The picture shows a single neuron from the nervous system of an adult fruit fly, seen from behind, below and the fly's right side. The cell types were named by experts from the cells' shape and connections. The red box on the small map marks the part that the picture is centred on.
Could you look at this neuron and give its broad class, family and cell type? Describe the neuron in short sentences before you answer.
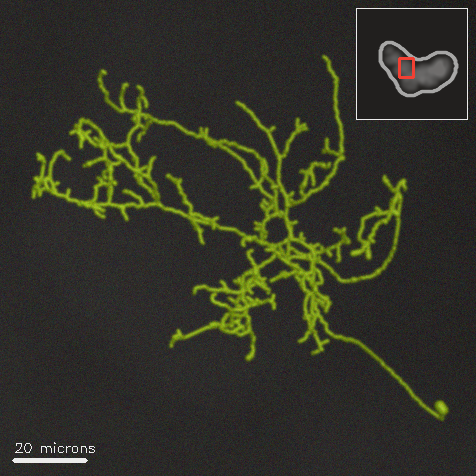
The cell body is at the lower right of the picture. From left to right in the picture it spans about 110 microns. Dozens of branch ends can be seen. This is a nerve-cord intrinsic neuron. The family is hemilineage 16B. Its cell type is IN16B095.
